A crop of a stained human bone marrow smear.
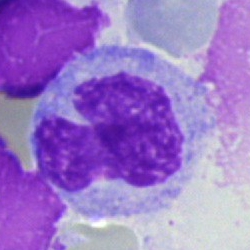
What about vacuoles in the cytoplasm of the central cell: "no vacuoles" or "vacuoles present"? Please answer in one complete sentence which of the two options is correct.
In the cytoplasm of this cell there are no vacuoles.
